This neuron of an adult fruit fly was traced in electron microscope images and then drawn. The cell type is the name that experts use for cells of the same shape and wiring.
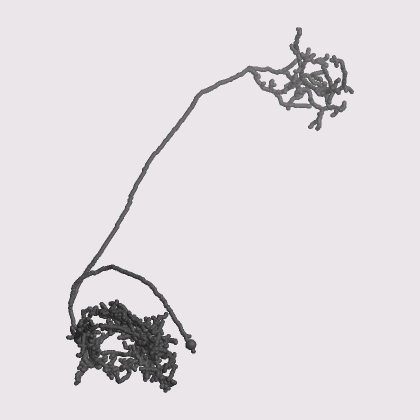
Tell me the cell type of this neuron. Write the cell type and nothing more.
AVLP204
